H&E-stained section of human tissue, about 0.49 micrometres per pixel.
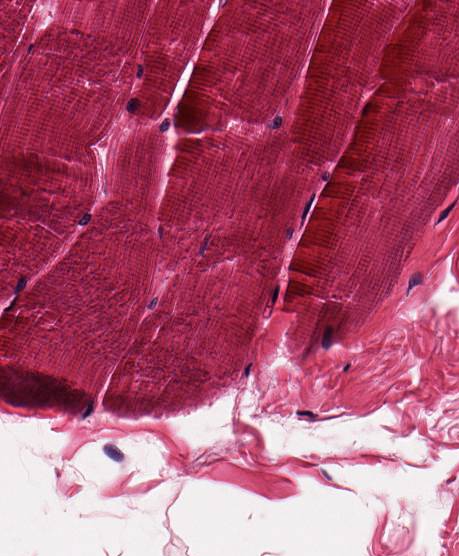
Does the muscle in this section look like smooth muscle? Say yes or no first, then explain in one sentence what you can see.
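No. Fine transverse cross-striations are visible across the muscle fibres.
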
